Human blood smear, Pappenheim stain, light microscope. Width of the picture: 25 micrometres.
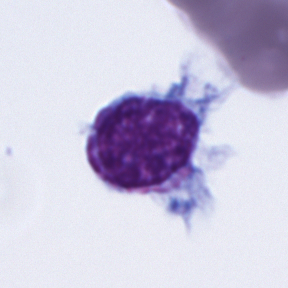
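Hairy cell, the central one in the smear. Its cytoplasm stains pale blue with no distinct granules, and fine, ragged, hair-like projections come off its right side. The nucleus sits over to the left, almost touching the cell edge.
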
